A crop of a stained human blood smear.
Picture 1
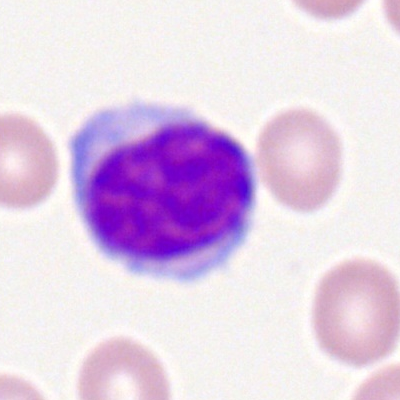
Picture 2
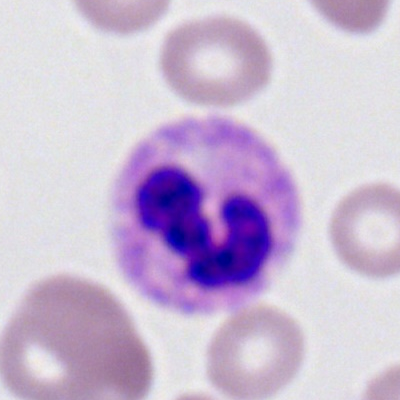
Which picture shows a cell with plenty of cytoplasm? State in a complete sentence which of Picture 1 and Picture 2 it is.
What picture 2 shows is a cell with abundant cytoplasm.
